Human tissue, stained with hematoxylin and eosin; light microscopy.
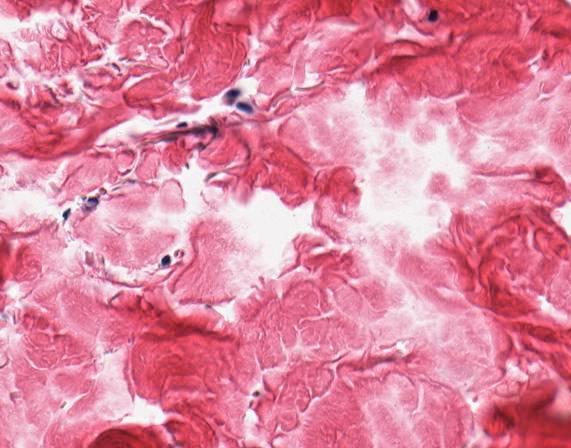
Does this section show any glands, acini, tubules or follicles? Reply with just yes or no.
No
